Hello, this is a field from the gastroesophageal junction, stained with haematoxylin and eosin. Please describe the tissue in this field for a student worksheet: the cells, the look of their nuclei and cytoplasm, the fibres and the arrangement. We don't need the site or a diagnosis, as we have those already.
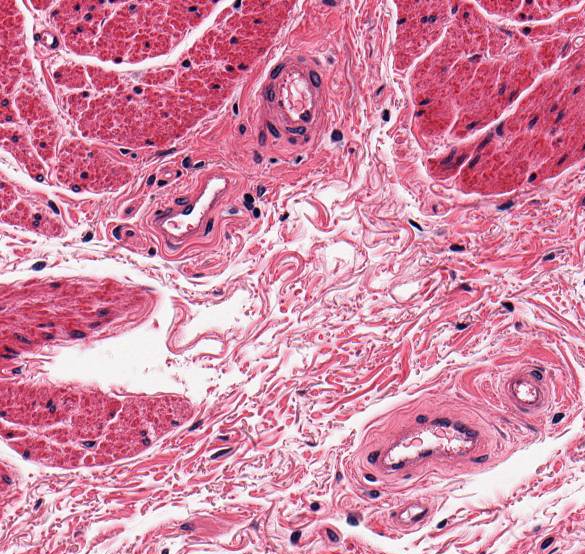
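Central stroma: loose connective tissue, wavy pink collagen fibres, scattered nuclei. Small thick-walled vessels with narrow lumens in the stroma, top centre and bottom right. Nuclei throughout small, dark, oval to elongated. No epithelium in field.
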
